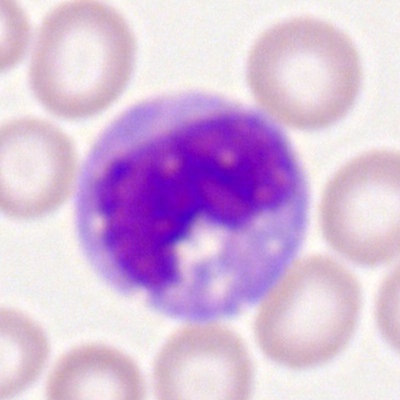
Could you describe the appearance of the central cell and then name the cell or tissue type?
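The outline, I'd say, is round and smooth. The nucleus is one irregular, folded mass rather than separate lobes, lying mainly in the upper and left part of the cell. I see no coarse coloured granules in the cytoplasm. So it's a monocyte.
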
